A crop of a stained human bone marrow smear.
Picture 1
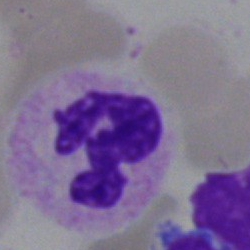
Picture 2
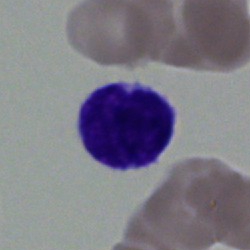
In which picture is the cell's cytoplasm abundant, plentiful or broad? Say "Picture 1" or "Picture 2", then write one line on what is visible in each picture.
Picture 1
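In picture 1: The cytoplasm is plentiful and pale pinkish-lilac.
In picture 2: The nucleus fills almost the whole cell.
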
